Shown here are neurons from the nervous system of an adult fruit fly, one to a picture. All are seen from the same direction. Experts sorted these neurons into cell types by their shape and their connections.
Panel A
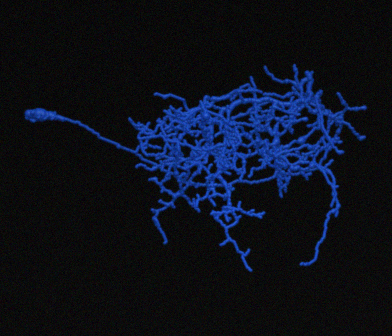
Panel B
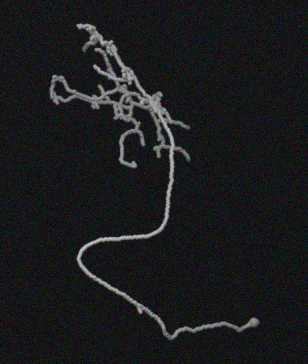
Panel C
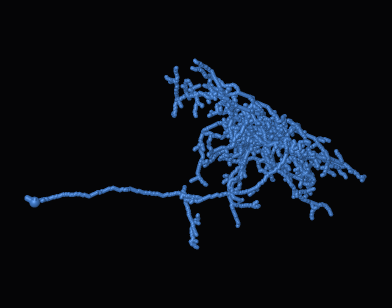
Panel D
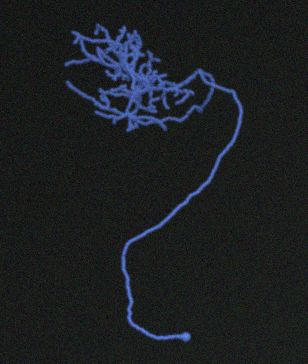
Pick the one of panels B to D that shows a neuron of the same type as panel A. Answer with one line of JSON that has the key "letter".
{"letter": "C"}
